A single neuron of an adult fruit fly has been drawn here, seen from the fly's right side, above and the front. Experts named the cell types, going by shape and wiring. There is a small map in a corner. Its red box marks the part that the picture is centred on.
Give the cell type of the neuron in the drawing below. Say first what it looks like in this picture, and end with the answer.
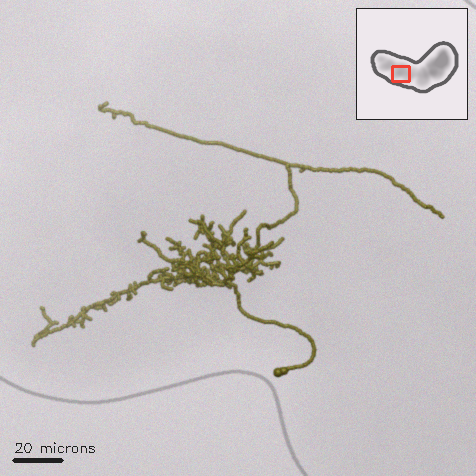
The cell body is at the bottom of the picture. By the scale bar it is about 180 microns wide in this view. The picture shows dozens of branch ends. Its broad class is nerve-cord intrinsic neuron. The cell type is IN10B033.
